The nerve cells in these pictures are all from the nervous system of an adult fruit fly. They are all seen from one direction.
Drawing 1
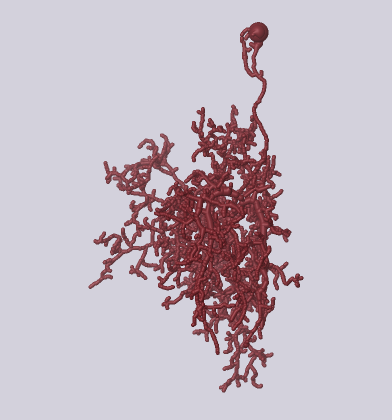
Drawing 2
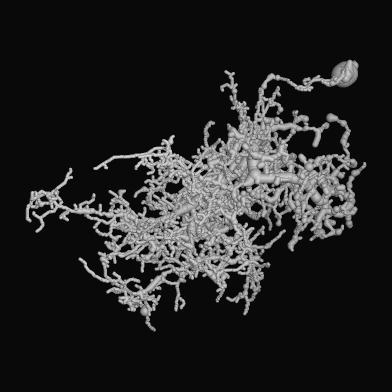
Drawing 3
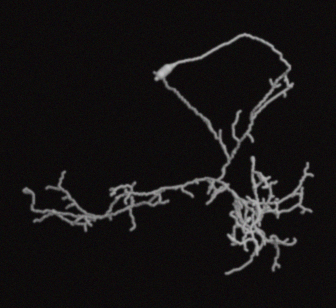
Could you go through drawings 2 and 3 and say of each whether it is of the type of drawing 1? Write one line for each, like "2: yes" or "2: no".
2: yes
3: no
